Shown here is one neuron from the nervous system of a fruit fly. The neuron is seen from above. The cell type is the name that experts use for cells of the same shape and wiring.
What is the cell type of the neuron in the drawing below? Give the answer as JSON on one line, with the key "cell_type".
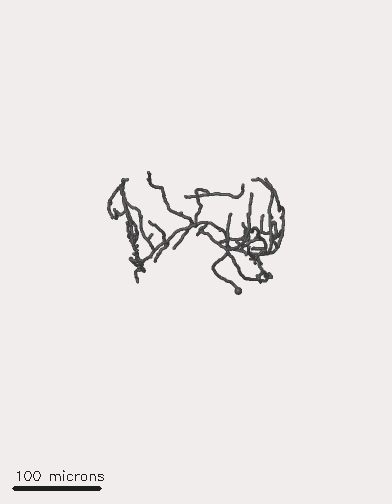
{"cell_type": "IN04B016"}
